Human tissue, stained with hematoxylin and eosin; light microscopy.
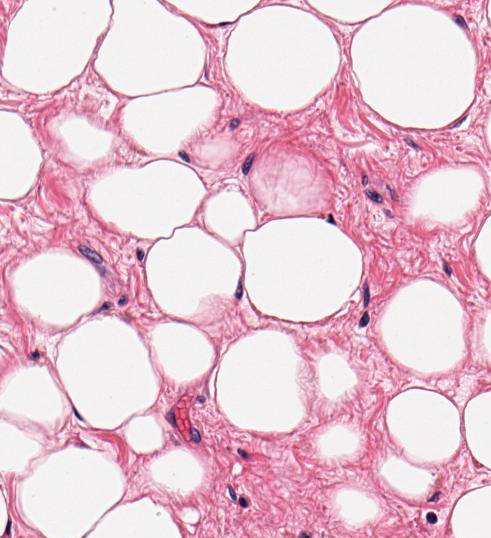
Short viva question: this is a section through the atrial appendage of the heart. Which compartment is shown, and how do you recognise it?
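What you see here is fat. Empty, rounded adipocyte vacuoles fill the whole field, set in pink stroma.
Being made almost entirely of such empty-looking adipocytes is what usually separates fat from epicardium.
Notice how markedly the adipocytes differ in size from one to the next. Broad bands of pale pink wavy fibres separate many of them. A few dark, flattened nuclei sit at the rims of the adipocytes.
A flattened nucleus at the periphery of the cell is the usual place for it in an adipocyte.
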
